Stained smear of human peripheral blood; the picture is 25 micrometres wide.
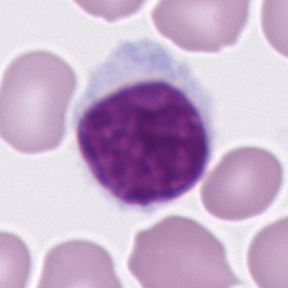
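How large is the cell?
About 15 by 12 micrometres, as far as I can measure.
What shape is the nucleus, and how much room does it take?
It is round, with a smooth outline and no indentation or lobes, about 11 micrometres across, filling about 70% of the cell's area and lying toward the bottom of the cell; its chromatin is dark purple and coarsely clumped.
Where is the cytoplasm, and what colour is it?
It is pale blue, and most of it lies above the nucleus.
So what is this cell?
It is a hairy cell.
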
